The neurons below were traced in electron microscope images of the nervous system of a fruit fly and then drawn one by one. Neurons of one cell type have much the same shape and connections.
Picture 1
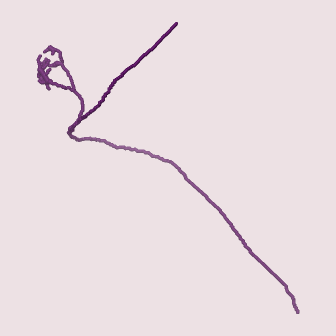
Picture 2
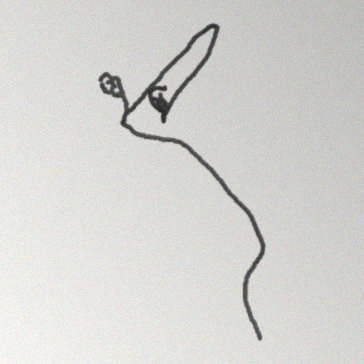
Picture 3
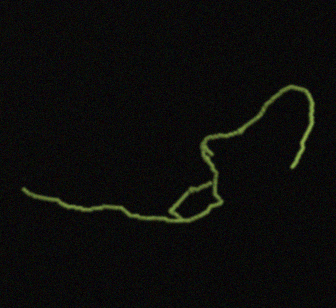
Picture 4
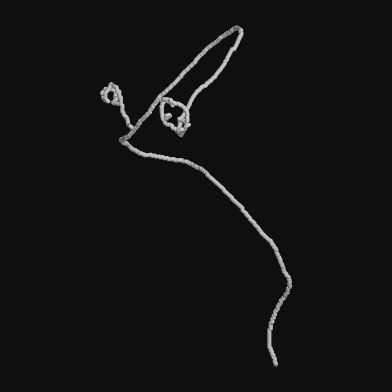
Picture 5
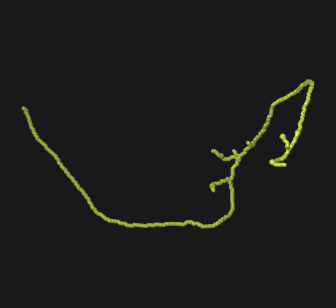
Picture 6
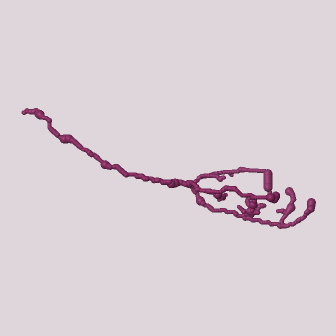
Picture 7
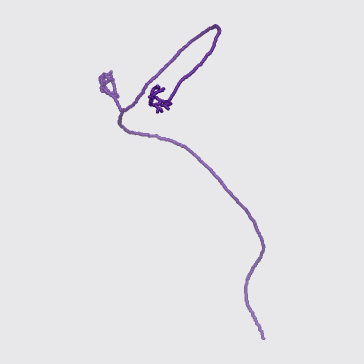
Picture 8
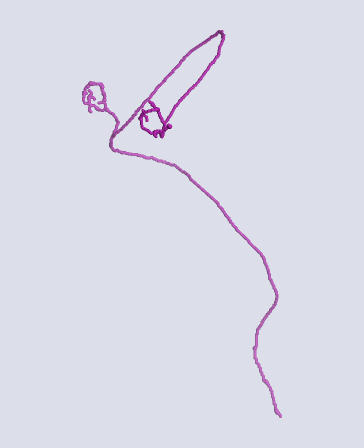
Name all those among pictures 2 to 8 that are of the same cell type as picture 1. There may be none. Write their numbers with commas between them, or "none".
2, 4, 7, 8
